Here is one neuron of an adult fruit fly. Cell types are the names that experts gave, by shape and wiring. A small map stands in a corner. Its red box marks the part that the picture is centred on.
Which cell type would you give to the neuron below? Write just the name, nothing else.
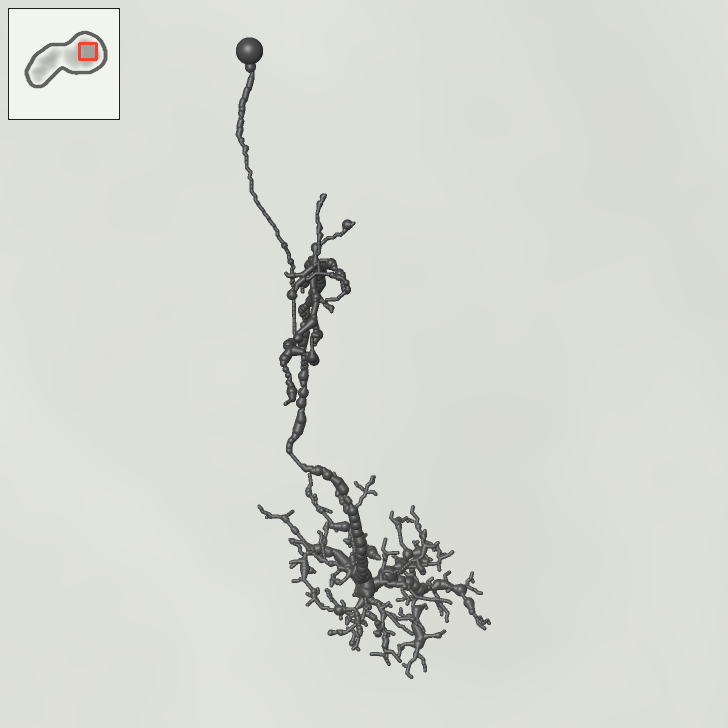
LC4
